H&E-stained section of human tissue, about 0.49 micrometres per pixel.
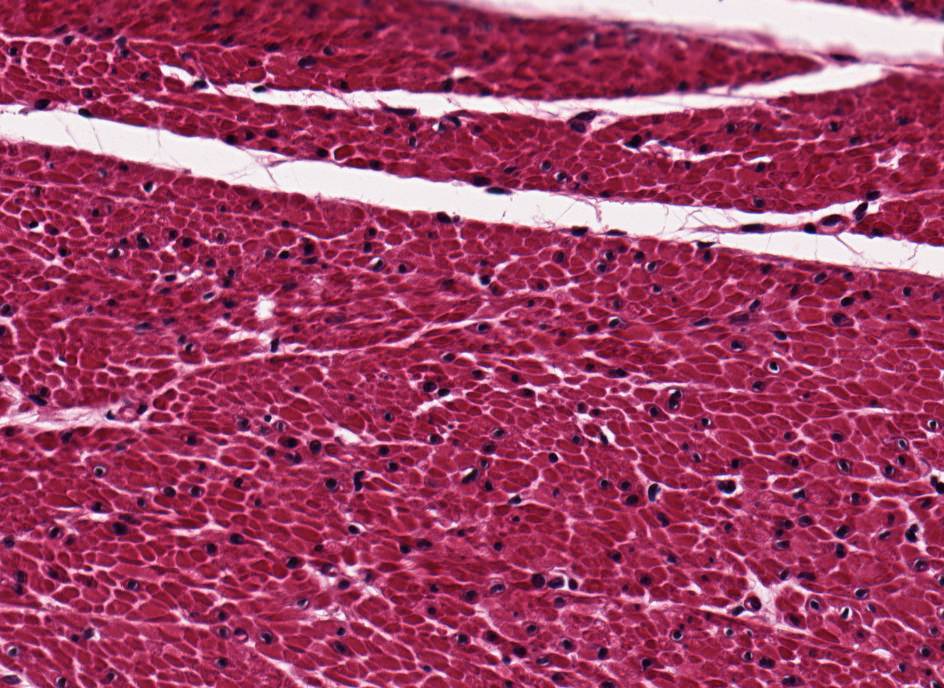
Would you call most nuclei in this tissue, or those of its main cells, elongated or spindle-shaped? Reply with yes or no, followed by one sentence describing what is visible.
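No. The nuclei are small, round and dark purple, scattered singly and evenly across the field.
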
